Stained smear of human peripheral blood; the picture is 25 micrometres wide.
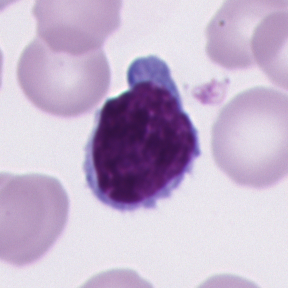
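Typical lymphocyte (central cell), about 14 by 10 micrometres. Rounded pale blue bulge of cytoplasm projects from the top; margin ragged along left and lower edges. Nucleus oval, about 11 by 9 micrometres, filling about 70% of cell area; stains deep purple, chromatin coarse and clumped. Remaining cytoplasm: thin pale blue rim around the nucleus.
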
